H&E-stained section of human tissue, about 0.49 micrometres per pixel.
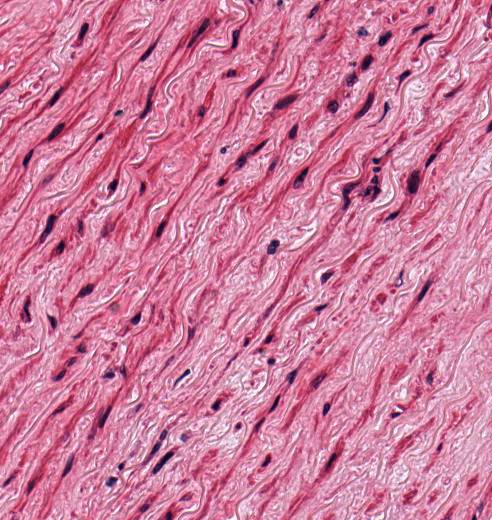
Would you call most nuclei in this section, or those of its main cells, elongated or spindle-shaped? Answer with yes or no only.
Yes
